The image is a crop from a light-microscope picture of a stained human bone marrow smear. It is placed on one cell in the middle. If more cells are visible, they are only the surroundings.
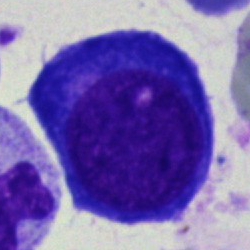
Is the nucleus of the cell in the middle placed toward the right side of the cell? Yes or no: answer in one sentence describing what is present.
Yes, what lies to the left of the nucleus is most of the cytoplasm.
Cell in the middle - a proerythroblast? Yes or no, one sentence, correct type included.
Yes, the cell at the very centre of the crop is a proerythroblast.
